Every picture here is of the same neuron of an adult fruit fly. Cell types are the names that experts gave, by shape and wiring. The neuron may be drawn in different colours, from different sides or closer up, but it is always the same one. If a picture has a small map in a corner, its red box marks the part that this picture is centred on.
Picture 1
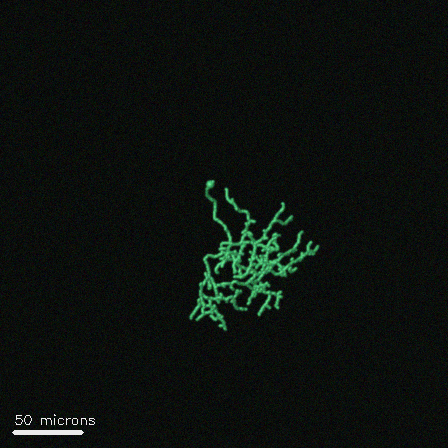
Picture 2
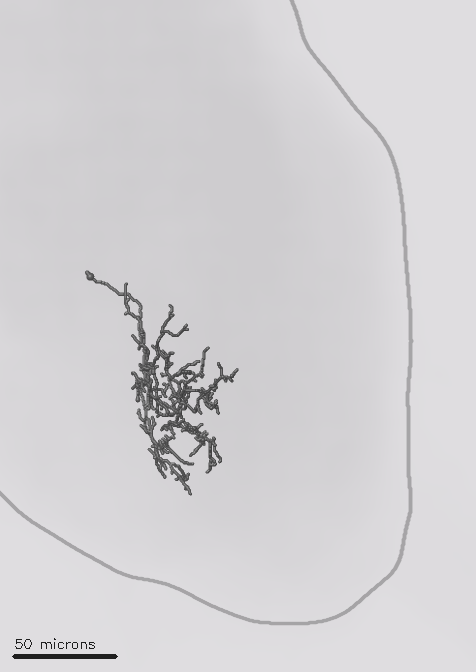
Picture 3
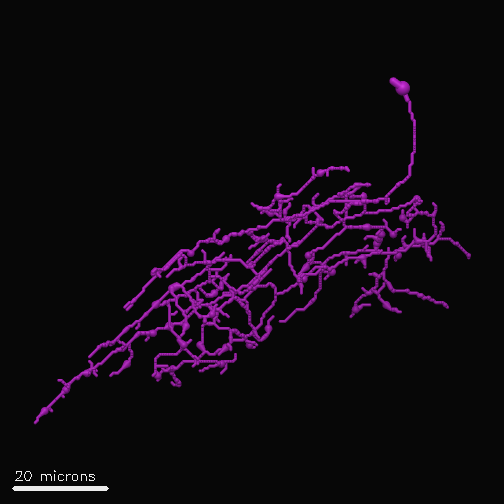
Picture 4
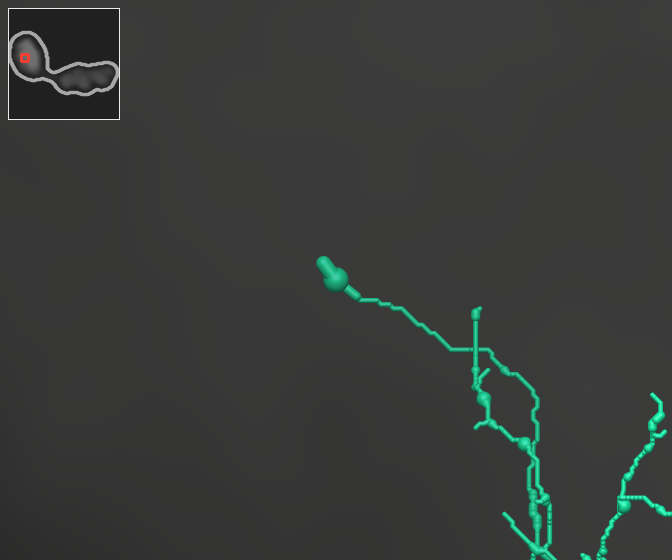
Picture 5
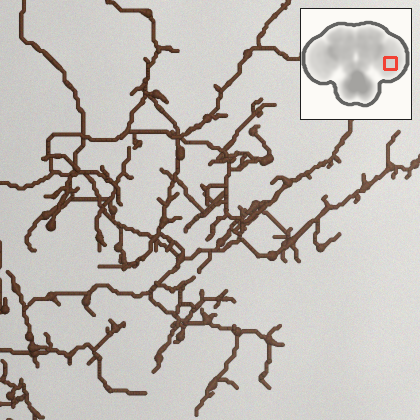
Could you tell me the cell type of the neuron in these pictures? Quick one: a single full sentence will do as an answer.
A cell of type Cm17 is what this neuron is.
